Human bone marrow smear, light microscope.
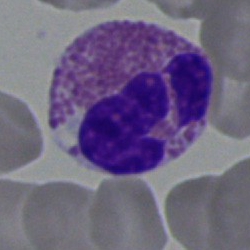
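Eosinophil: coarse purple-pink granules fill the cytoplasm, crowding most thickly in the upper part of the cell. Its nucleus is divided into separate lobes, which sit over in the lower right part.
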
